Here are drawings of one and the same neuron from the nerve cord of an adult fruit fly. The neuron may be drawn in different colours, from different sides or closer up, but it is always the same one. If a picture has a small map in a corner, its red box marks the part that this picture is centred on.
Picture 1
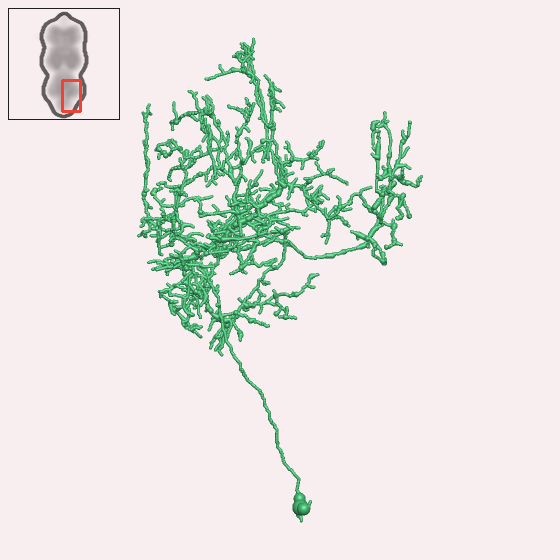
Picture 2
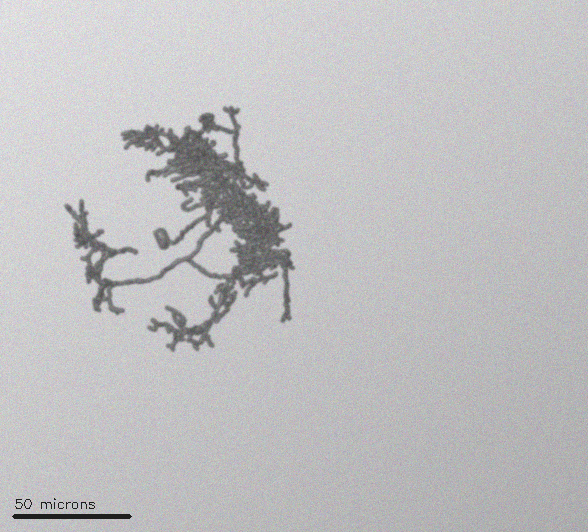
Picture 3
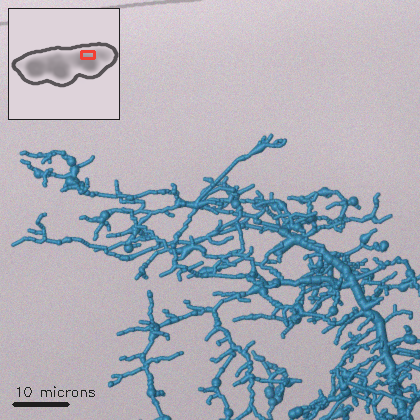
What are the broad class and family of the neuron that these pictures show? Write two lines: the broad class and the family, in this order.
nerve-cord intrinsic neuron
hemilineage 20A.22A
